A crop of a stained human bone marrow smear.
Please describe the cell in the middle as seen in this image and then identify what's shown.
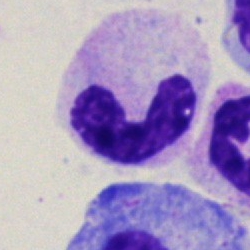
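Outline round, smooth. Nucleus a single curved U-shaped band, opening toward top of picture, lying in lower half of cell. Chromatin dark purple, coarsely clumped. Cell: band neutrophil.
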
